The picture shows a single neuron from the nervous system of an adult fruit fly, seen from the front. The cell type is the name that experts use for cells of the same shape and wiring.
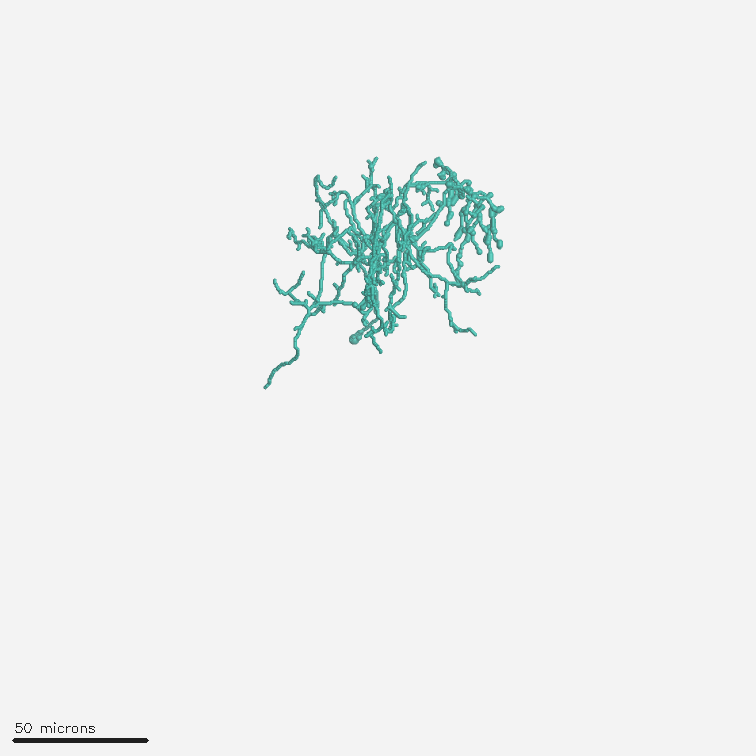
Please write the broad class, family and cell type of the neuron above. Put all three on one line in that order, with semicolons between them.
nerve-cord intrinsic neuron; hemilineage 13B; IN13B103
